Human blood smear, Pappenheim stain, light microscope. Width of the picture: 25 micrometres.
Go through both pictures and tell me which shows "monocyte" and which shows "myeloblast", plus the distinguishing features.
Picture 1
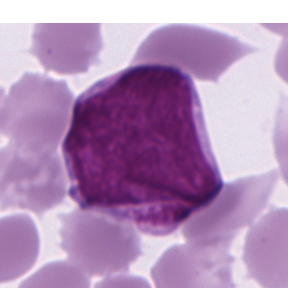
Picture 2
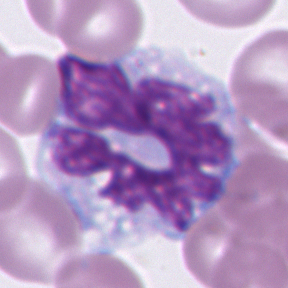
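The first picture holds the myeloblast; the second, the monocyte. What strikes me first in the myeloblast is its outline, angular and polygonal rather than round, with the nucleus filling nearly the whole cell and following that angular shape.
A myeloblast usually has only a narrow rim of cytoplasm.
I find no distinct granules in it, and no vacuoles.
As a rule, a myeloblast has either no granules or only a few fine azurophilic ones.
Turning to the monocyte, its outline is roughly round with a slightly irregular edge, and its pale lilac to faintly bluish cytoplasm holds only fine, faint granules rather than coarse coloured ones.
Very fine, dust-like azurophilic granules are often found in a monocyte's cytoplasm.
No nucleoli can be seen in the monocyte's nucleus.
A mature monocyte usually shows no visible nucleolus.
Red cells crowd around the monocyte, one pressing against its upper left edge, and that picture is slightly soft in focus.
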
